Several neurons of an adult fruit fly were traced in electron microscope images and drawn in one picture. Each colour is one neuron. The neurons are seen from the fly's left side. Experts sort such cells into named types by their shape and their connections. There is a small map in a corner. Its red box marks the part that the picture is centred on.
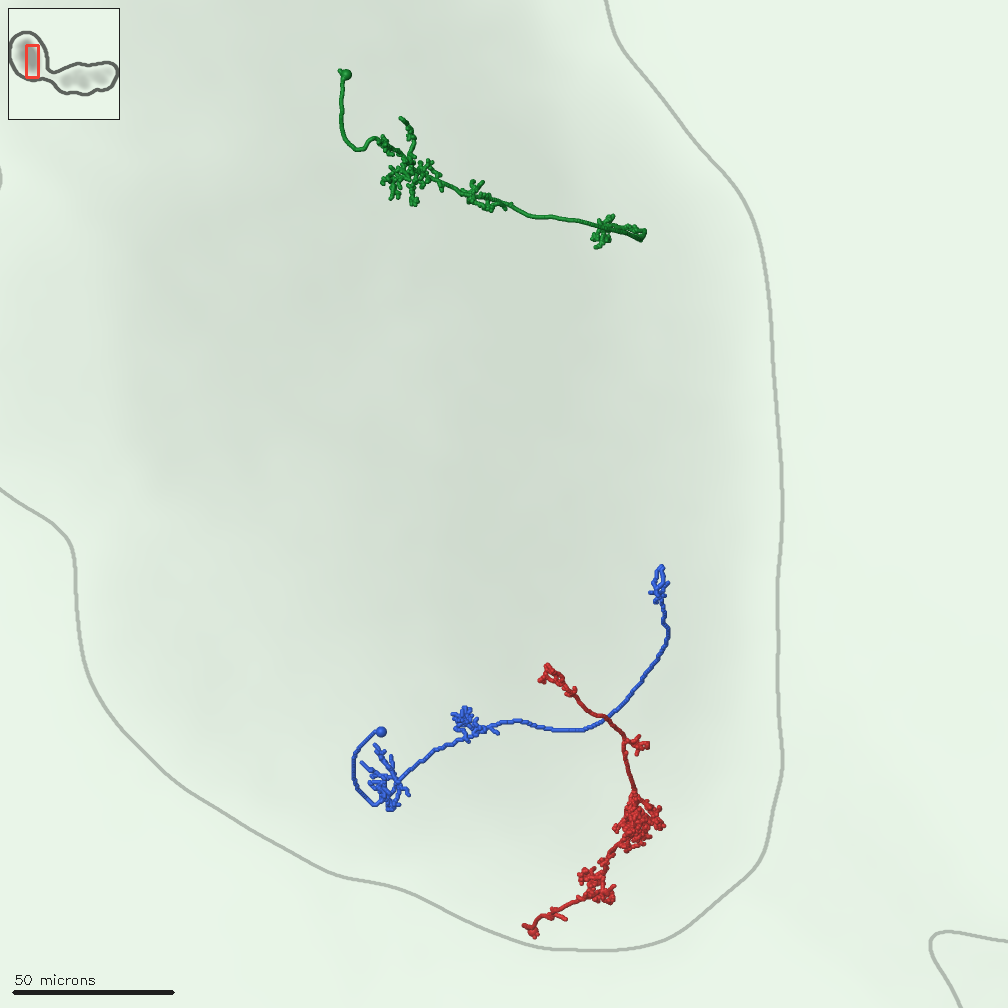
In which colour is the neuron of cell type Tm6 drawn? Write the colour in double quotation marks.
"blue"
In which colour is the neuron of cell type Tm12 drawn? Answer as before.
"green"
